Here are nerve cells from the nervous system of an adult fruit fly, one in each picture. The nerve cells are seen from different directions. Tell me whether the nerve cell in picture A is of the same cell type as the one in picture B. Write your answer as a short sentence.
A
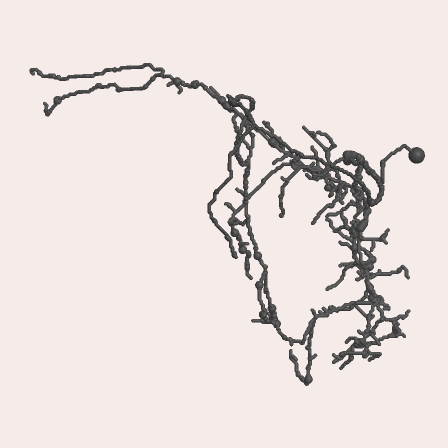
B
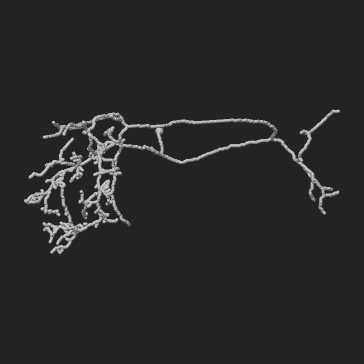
They are of the same cell type.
